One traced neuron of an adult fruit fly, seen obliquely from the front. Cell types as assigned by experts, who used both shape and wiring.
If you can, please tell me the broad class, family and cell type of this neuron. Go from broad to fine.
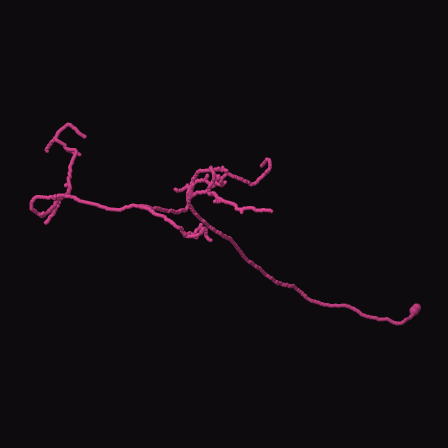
central-brain intrinsic neuron; hemilineage SMPp&v1_ventral; SMP592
